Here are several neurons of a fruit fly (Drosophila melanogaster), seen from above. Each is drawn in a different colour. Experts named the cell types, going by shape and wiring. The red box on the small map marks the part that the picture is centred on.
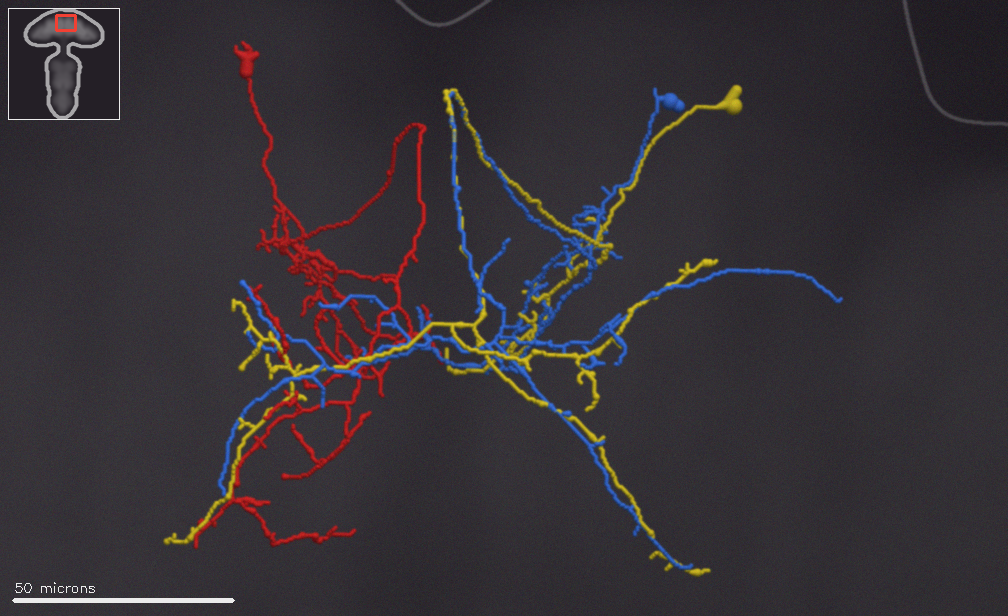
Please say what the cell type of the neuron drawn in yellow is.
CB3446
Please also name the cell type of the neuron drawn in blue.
PRW028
